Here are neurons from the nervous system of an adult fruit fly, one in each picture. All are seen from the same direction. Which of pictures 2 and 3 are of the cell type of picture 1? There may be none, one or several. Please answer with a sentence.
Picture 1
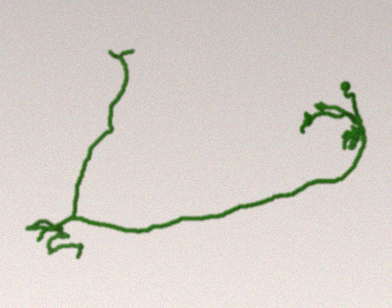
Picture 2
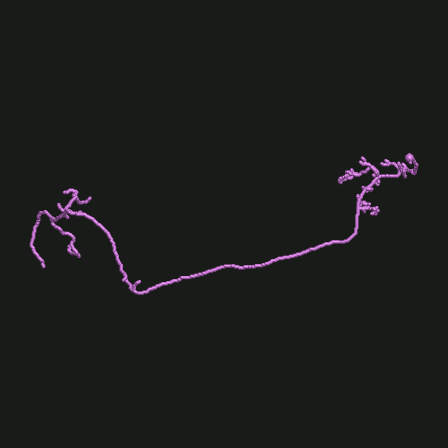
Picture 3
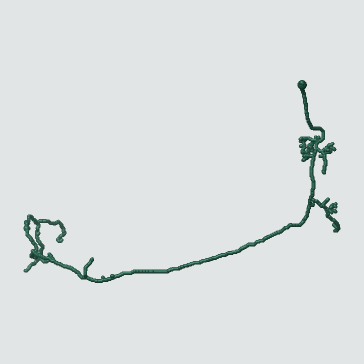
None of them is of the same cell type.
